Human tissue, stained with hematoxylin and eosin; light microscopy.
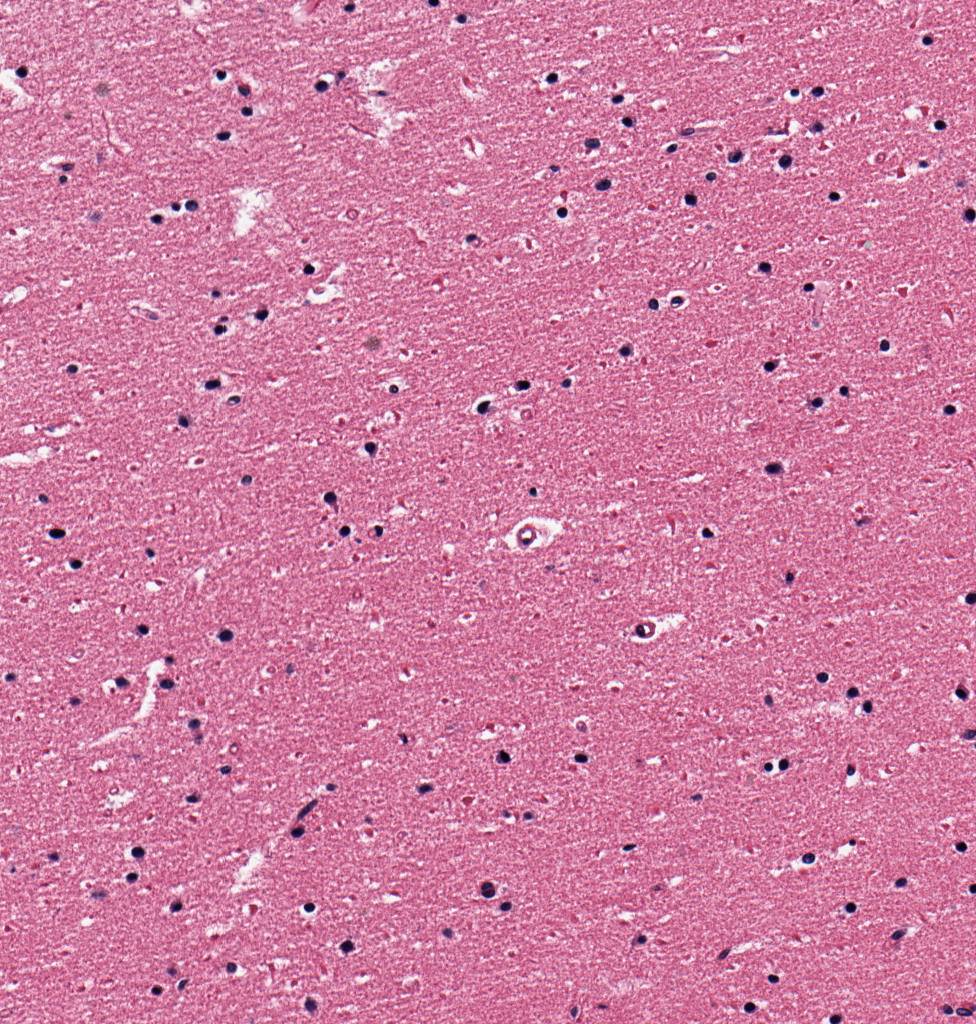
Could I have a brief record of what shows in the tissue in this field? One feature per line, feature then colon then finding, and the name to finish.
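Background: finely granular, fibrillary pink, not distinct collagen bundles
Most cells: small, round, darkly stained nuclei, little cytoplasm visible
Halos: thin and clear, around many of the small dark nuclei
One larger cell: paler nucleus in a clear space, just below centre
Tissue: cerebellum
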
